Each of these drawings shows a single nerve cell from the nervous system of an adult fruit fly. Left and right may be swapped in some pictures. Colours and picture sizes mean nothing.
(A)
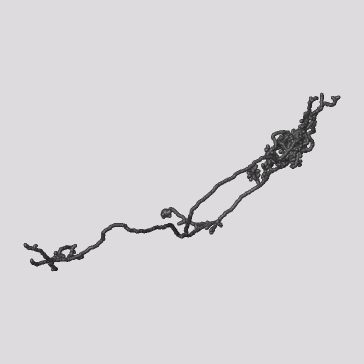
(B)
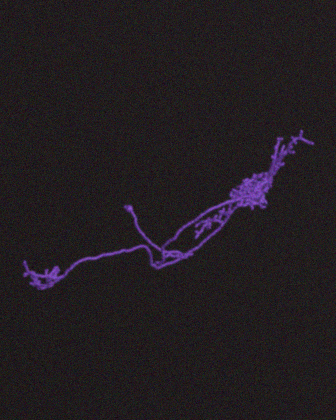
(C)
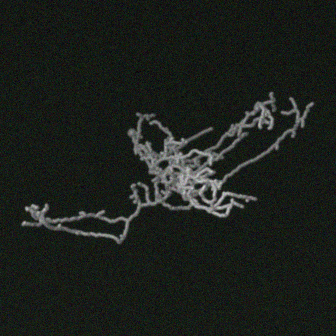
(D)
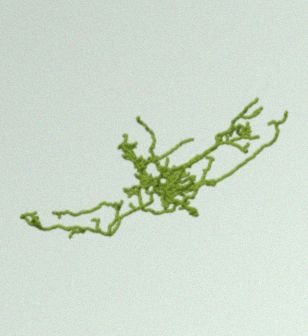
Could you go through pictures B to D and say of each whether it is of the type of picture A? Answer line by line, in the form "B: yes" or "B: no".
B: yes
C: no
D: no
